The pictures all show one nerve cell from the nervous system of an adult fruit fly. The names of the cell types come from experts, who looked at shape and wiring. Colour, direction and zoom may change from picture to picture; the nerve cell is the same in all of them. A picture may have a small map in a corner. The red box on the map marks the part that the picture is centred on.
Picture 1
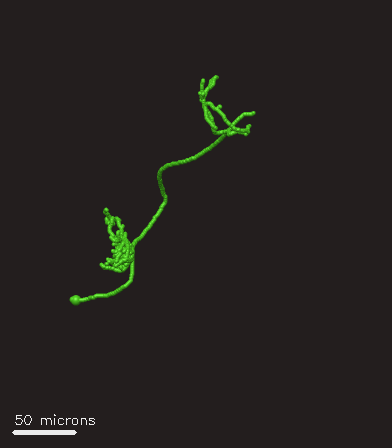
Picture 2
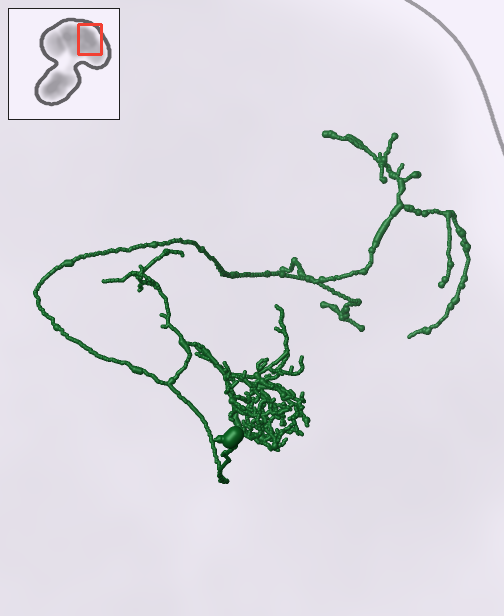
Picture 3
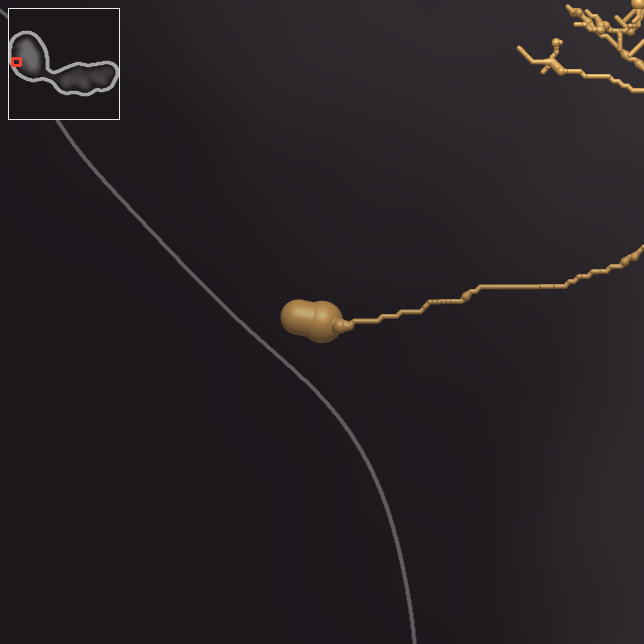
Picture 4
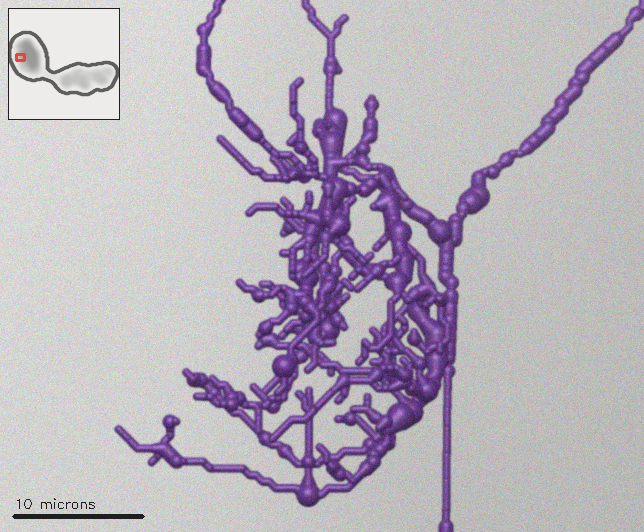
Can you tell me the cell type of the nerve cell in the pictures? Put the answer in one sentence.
The cell type is VL2p_vPN.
